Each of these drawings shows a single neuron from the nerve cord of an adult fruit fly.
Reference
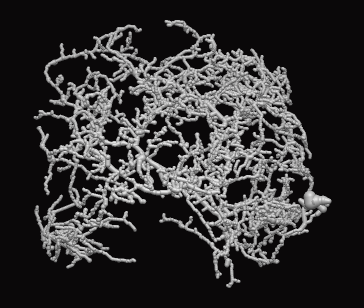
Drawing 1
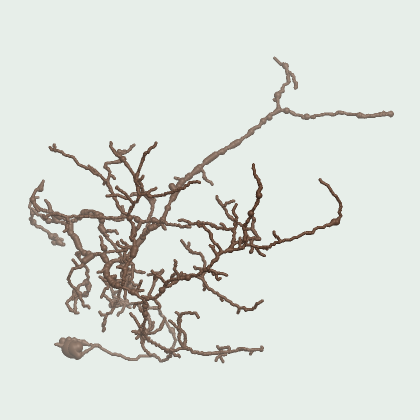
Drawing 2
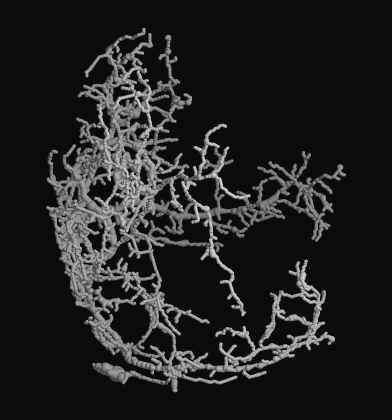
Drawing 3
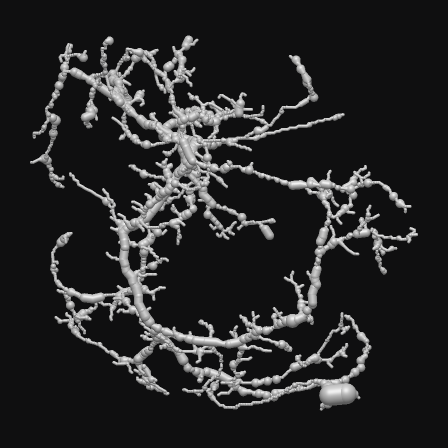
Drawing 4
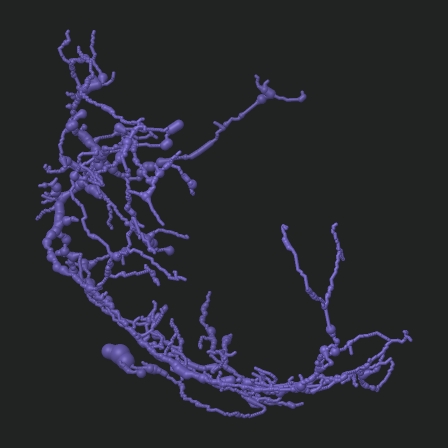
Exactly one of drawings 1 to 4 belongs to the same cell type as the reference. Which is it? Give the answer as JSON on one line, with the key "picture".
{"picture": 2}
